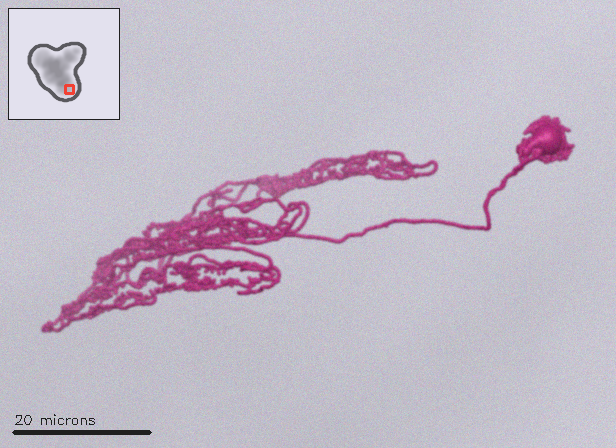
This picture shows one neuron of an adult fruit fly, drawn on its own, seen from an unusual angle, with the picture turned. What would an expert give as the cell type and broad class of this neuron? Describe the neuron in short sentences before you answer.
From left to right in the picture it spans about 80 microns. Dozens of branch ends can be seen. Its cell type is Lai. Its broad class is optic-lobe intrinsic neuron.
